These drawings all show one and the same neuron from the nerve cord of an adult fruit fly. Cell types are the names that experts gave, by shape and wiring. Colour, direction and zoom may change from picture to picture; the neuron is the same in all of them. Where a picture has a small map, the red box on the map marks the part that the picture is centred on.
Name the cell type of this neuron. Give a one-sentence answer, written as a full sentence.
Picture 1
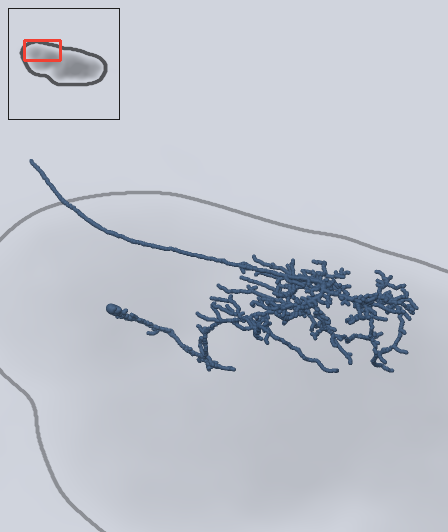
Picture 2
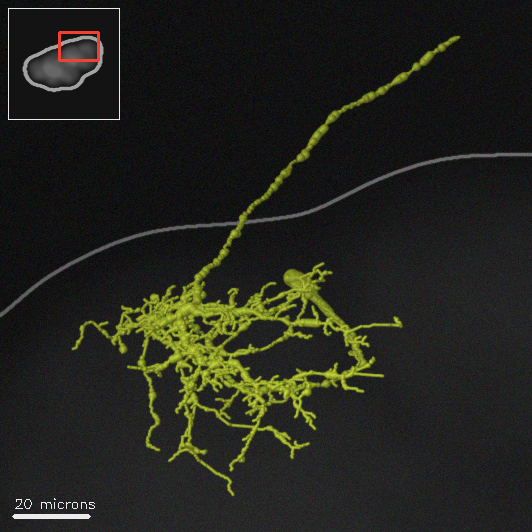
It is MNad47 that this neuron is, by cell type.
